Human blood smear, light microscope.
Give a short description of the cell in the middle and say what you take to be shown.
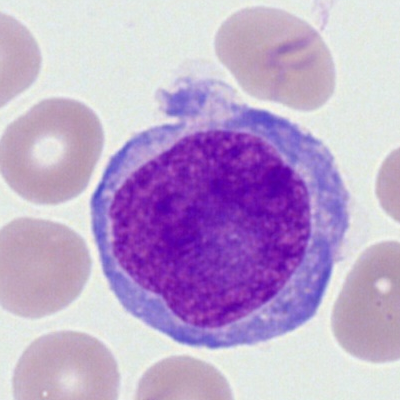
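Outline roughly round, edge slightly irregular and fuzzy. Small ragged bleb of pale blue material projecting from top-left edge. Chromatin purple, finely stippled, not coarsely clumped. Cytoplasm blue, deeper in colour toward cell edge. Cell: myeloblast.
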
